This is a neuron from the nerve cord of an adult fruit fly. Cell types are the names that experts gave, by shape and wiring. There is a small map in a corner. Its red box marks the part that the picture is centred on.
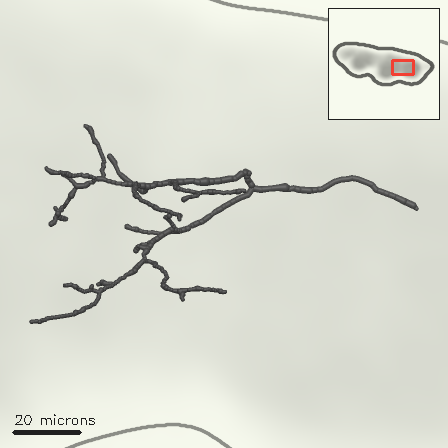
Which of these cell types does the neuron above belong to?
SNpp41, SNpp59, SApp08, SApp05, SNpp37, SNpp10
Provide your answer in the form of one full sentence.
The neuron belongs to cell type SNpp10.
